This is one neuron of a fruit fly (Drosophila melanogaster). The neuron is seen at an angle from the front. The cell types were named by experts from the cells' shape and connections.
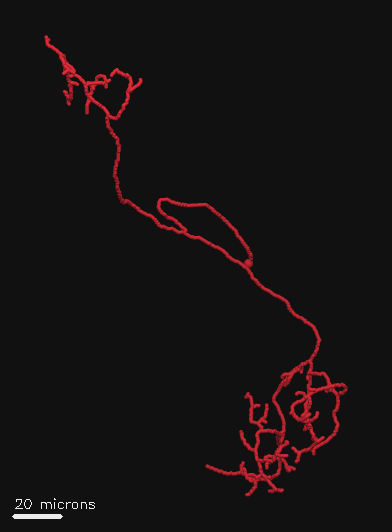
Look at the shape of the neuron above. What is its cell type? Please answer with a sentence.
The cell type is LPT101.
